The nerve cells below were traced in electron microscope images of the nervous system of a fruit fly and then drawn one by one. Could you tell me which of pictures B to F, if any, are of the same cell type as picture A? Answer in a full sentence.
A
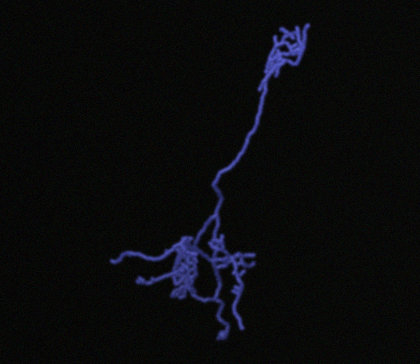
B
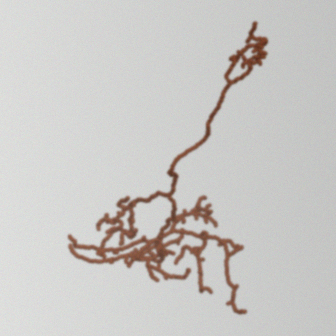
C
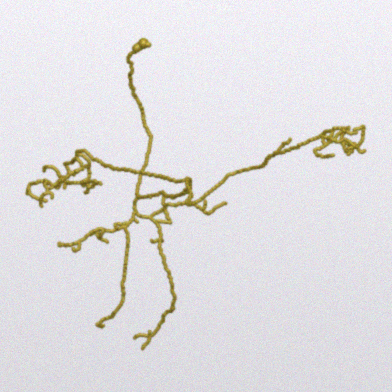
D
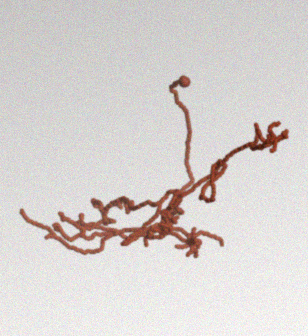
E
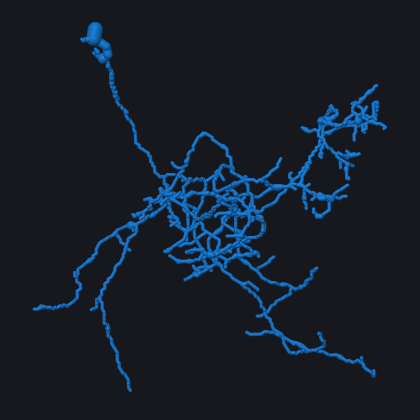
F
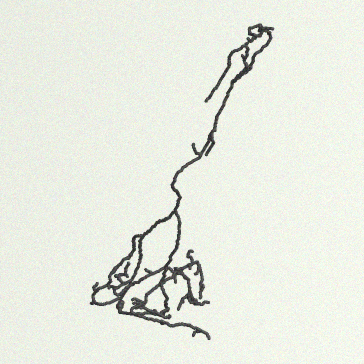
Picture B is of the same cell type.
